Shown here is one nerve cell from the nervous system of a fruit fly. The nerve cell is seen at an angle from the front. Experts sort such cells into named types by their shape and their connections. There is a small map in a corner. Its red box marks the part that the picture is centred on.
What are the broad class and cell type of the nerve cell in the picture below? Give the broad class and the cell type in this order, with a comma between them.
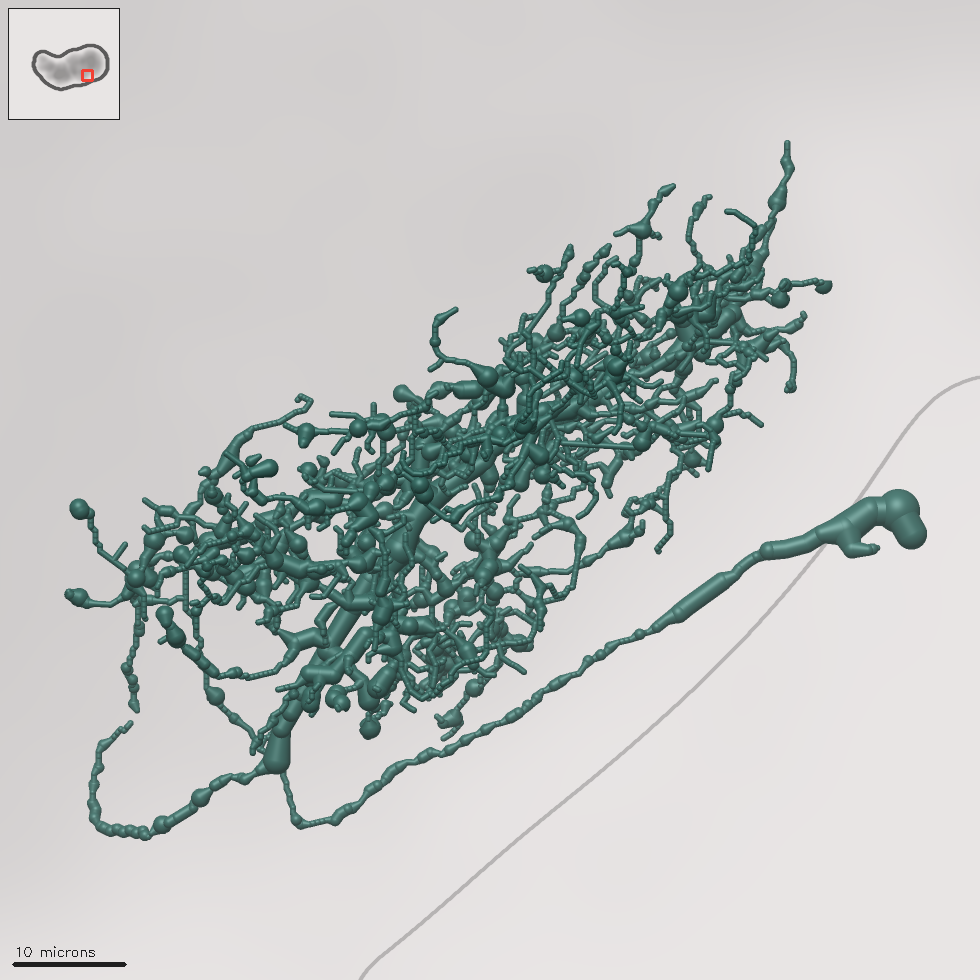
central-brain intrinsic neuron, GNG179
